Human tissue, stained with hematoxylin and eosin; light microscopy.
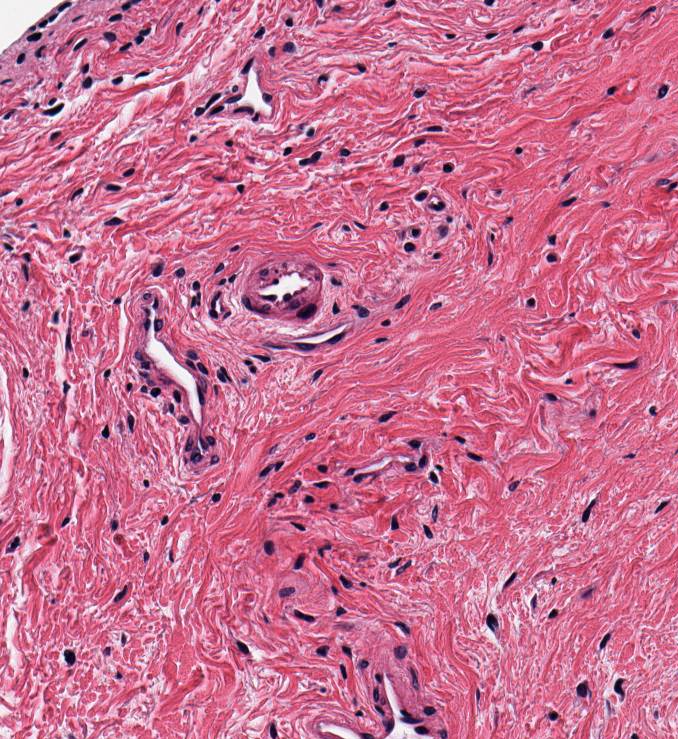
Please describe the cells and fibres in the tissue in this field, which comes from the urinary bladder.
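Take a look across the field: it's filled with dense collagenous connective tissue staining pink, and you won't find epithelium anywhere. Notice the collagen bundles are wavy and go in many directions, not lined up in one parallel array. Cells are sparse and scattered; their small, dark nuclei, spindle-shaped to oval, sit between the bundles. Toward the left are thin-walled, slit-like vascular spaces, one running roughly vertically at mid-height.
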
